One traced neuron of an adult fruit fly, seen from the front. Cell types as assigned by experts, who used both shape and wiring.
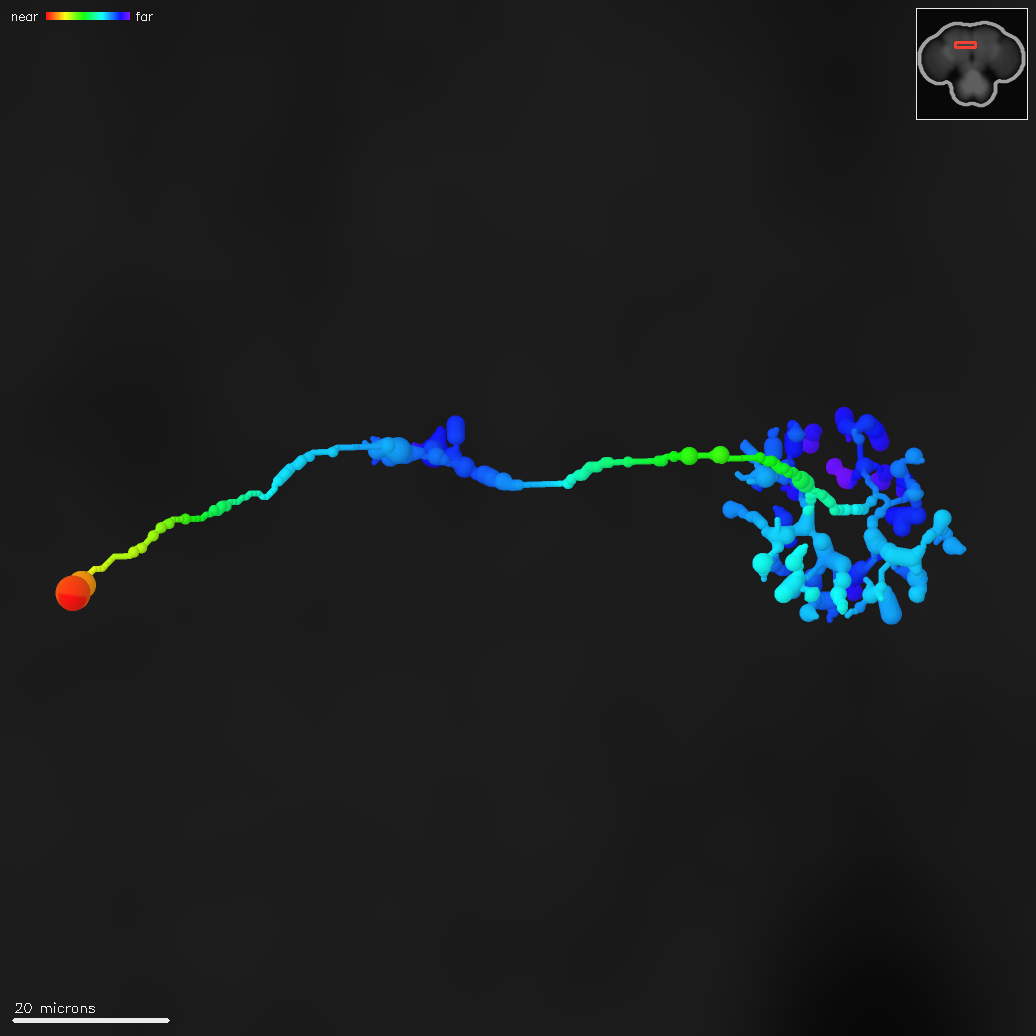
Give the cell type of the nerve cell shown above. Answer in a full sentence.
The cell type is ER3p_a.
